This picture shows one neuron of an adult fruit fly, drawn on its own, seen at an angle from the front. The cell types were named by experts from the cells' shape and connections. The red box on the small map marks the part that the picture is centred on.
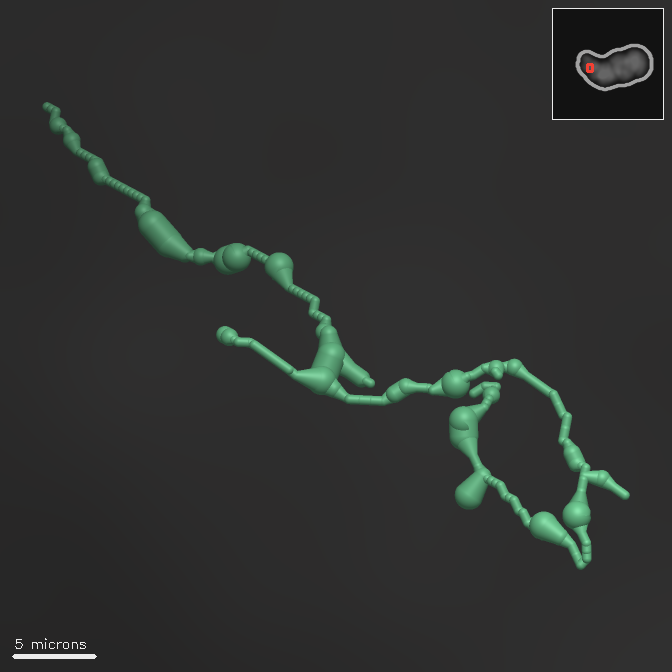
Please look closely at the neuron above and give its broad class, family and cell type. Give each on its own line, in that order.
sensory neuron entering the nerve cord
class mechanosensory tactile
SNta26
